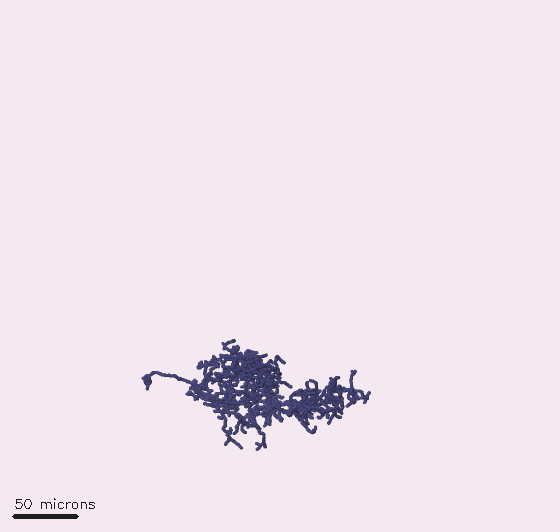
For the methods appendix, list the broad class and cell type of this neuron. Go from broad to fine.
central-brain intrinsic neuron; GNG044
